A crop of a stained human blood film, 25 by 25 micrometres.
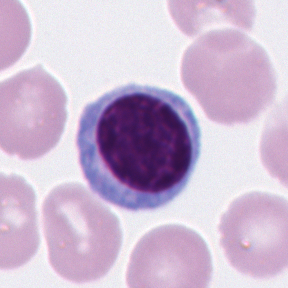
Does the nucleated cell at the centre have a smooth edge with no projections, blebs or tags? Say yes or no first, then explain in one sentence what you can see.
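Yes. The cell's outline is round and smooth, without projections.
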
